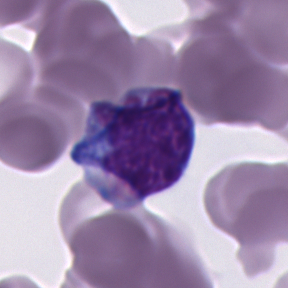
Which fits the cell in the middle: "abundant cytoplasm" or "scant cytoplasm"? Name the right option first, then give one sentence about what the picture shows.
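Scant cytoplasm. The nucleus fills most of the cell.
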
